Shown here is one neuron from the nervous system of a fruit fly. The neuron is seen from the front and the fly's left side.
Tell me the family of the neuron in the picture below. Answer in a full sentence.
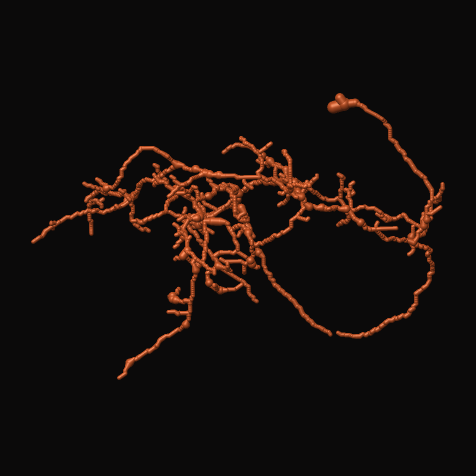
The family is hemilineage SMPpd1.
